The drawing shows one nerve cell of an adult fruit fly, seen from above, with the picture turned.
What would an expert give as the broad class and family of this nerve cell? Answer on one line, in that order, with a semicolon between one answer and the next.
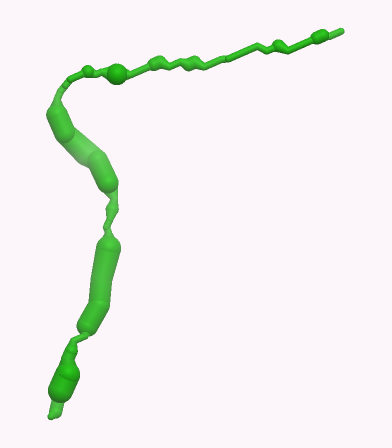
photoreceptor or other optic-lobe sensory neuron; class visual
